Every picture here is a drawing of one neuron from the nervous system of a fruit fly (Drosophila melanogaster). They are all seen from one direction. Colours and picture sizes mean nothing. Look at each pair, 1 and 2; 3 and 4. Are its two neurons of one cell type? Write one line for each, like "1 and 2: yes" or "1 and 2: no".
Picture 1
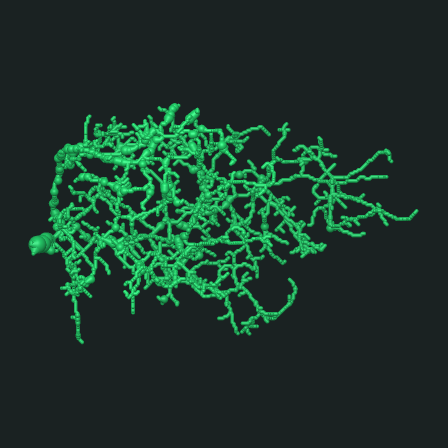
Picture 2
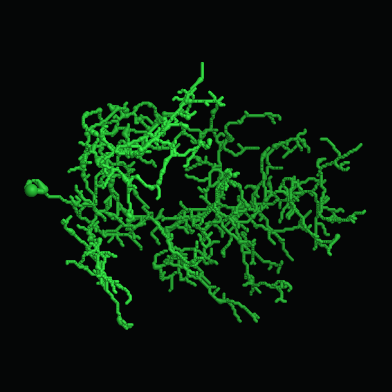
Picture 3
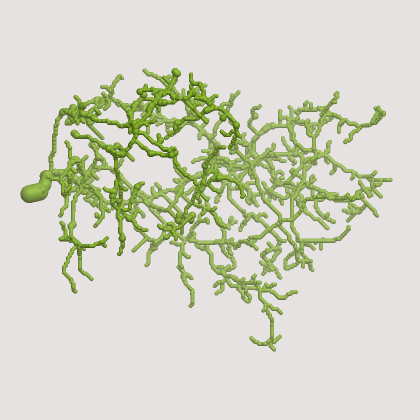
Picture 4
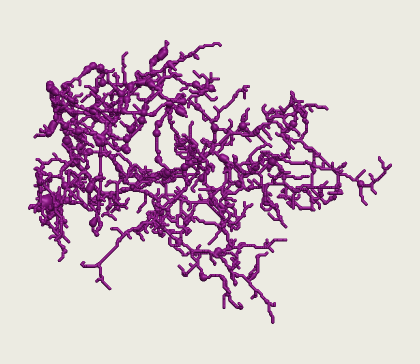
1 and 2: yes
3 and 4: yes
